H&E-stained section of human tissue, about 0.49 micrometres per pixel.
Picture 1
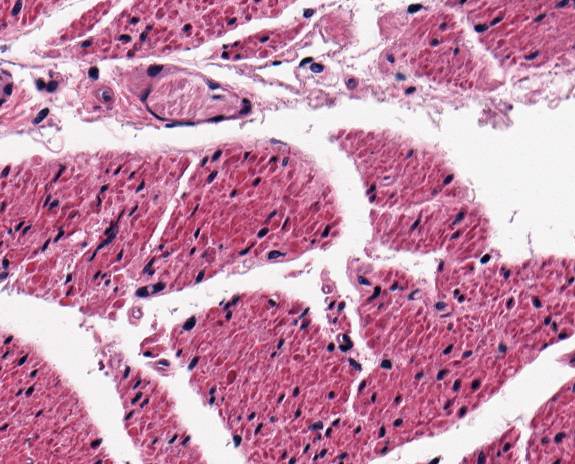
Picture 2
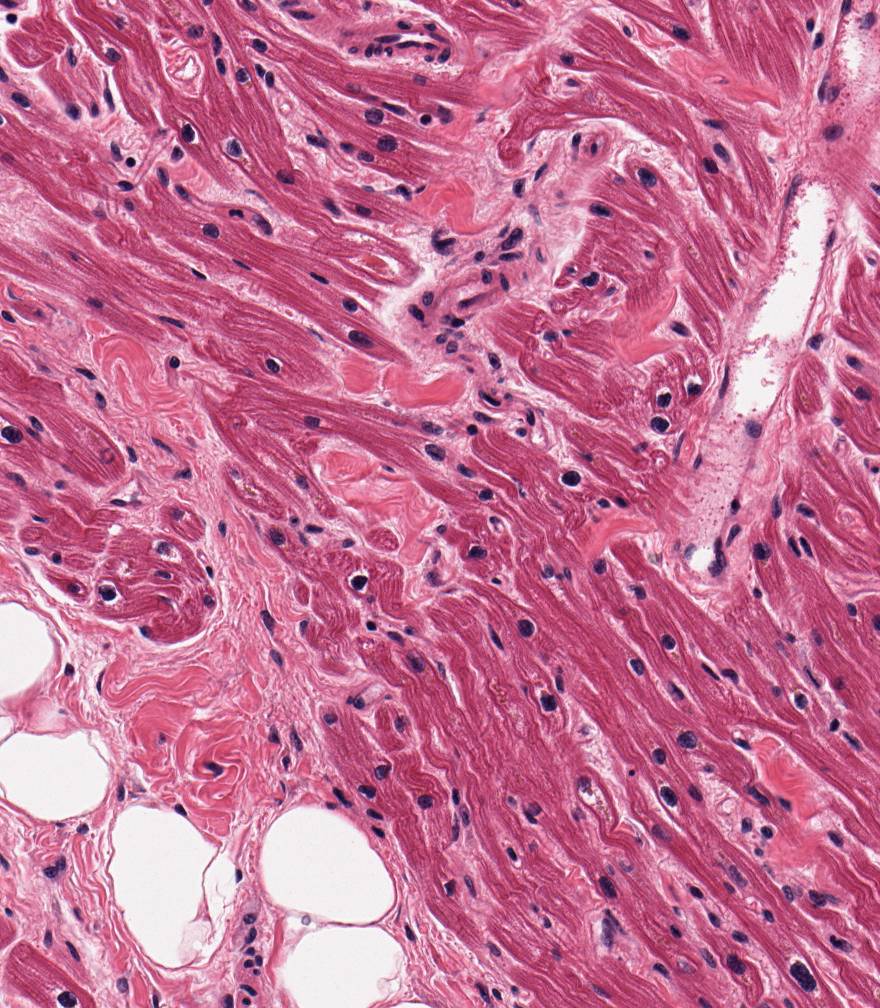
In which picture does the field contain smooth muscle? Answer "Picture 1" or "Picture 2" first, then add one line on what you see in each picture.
Picture 1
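In picture 1: The field is filled by irregular bundles of smooth muscle separated by branching white spaces.
In picture 2: Most of the field is cardiac muscle fibres running diagonally from upper left to lower right.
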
